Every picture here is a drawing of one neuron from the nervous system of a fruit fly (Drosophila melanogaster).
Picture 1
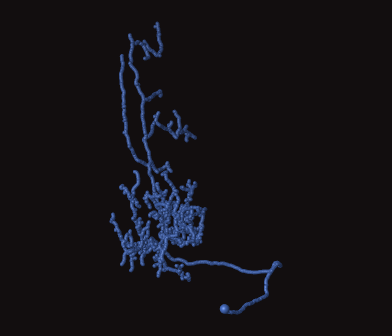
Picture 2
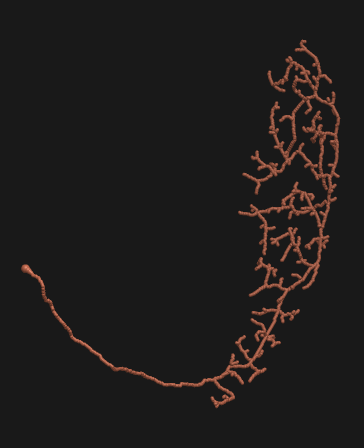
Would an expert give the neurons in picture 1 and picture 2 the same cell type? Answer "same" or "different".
different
